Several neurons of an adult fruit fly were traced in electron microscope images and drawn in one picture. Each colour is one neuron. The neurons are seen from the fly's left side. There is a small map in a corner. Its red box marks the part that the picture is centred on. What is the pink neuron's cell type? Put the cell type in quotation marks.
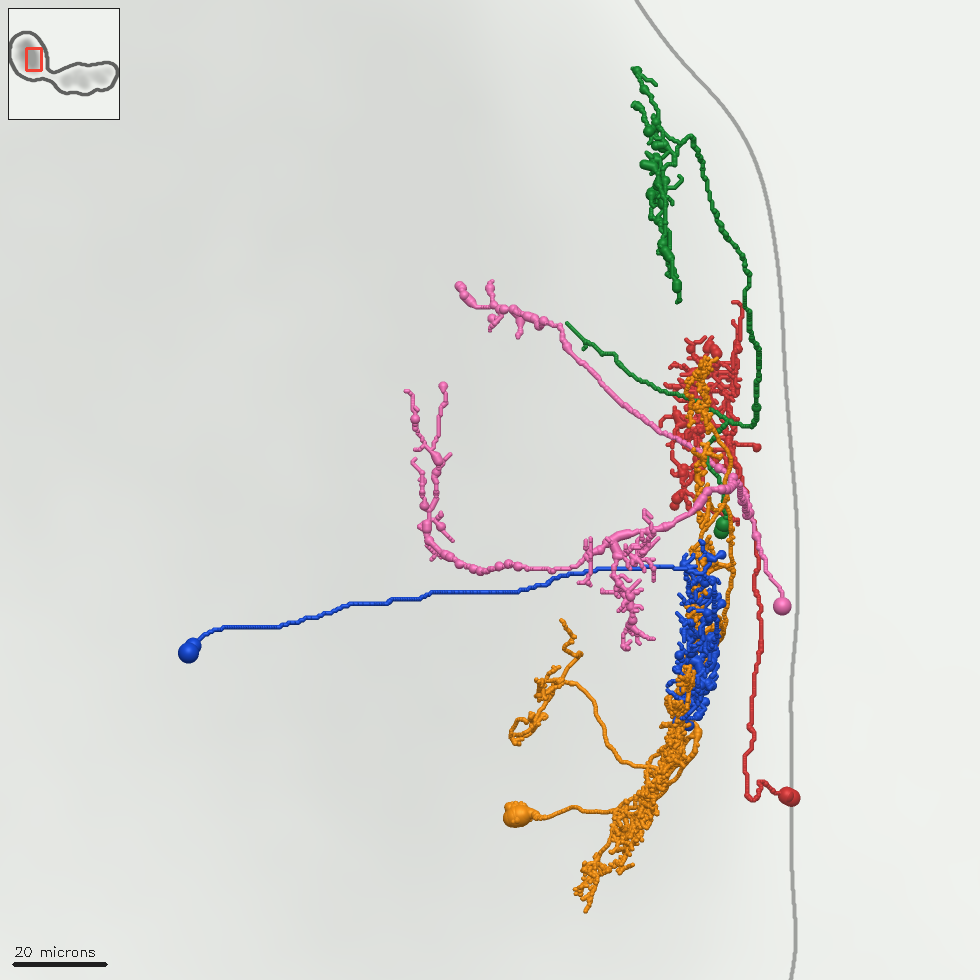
"LLPC2"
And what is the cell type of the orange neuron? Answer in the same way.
"Tlp14"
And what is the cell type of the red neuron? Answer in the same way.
"LPi3a"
